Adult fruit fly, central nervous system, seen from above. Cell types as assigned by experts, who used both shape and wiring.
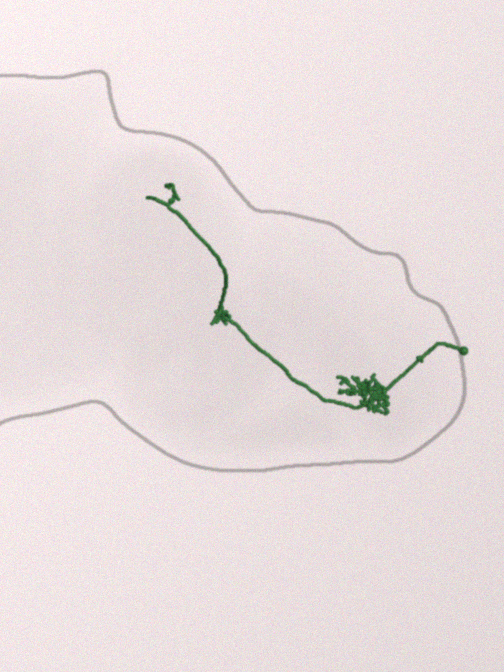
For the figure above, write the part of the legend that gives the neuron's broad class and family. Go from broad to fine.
visual projection neuron; MeTu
